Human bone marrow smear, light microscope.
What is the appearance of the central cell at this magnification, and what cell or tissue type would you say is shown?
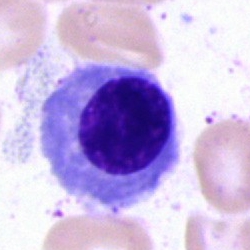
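Roughly round, the cell has a slightly uneven, scalloped edge. Its nucleus sits off-centre, pushed toward the upper right, ringed by a moderate rim of blue cytoplasm that is widest on the left and below and shows no granules. It is an erythroblast.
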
